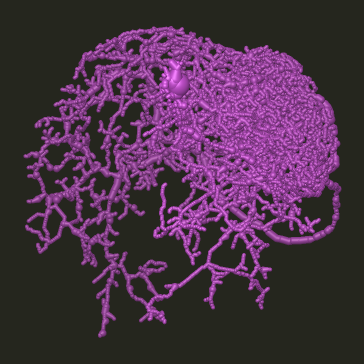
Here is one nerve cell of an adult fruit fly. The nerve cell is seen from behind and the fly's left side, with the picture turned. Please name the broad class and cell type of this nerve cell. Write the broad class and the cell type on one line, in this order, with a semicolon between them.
central-brain intrinsic neuron; AVLP537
